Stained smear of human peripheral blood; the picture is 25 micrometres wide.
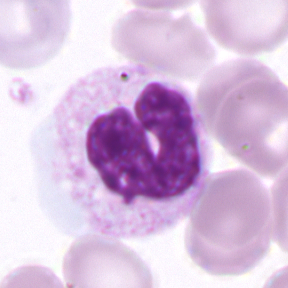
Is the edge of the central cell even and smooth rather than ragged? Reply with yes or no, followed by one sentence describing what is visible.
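Yes. The cell outline is round and smooth.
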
